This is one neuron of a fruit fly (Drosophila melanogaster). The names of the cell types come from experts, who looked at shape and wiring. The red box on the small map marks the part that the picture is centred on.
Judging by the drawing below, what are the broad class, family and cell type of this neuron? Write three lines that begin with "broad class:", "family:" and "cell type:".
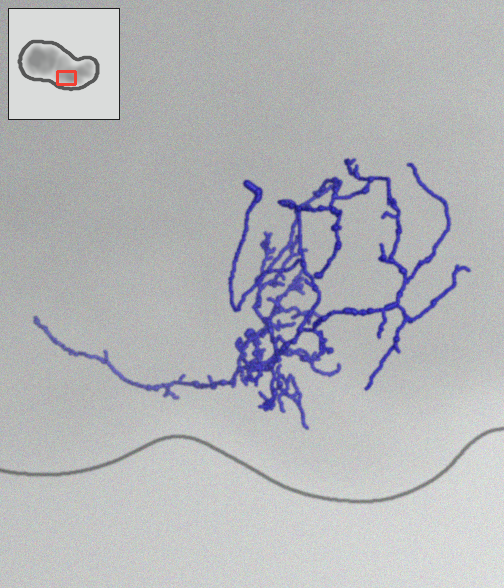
broad class: nerve-cord intrinsic neuron
family: hemilineage 16B
cell type: IN16B056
